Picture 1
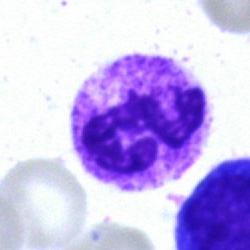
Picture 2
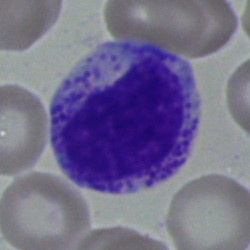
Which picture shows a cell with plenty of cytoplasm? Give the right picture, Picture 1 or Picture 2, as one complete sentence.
In picture 1, abundant cytoplasm surrounds the nucleus.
